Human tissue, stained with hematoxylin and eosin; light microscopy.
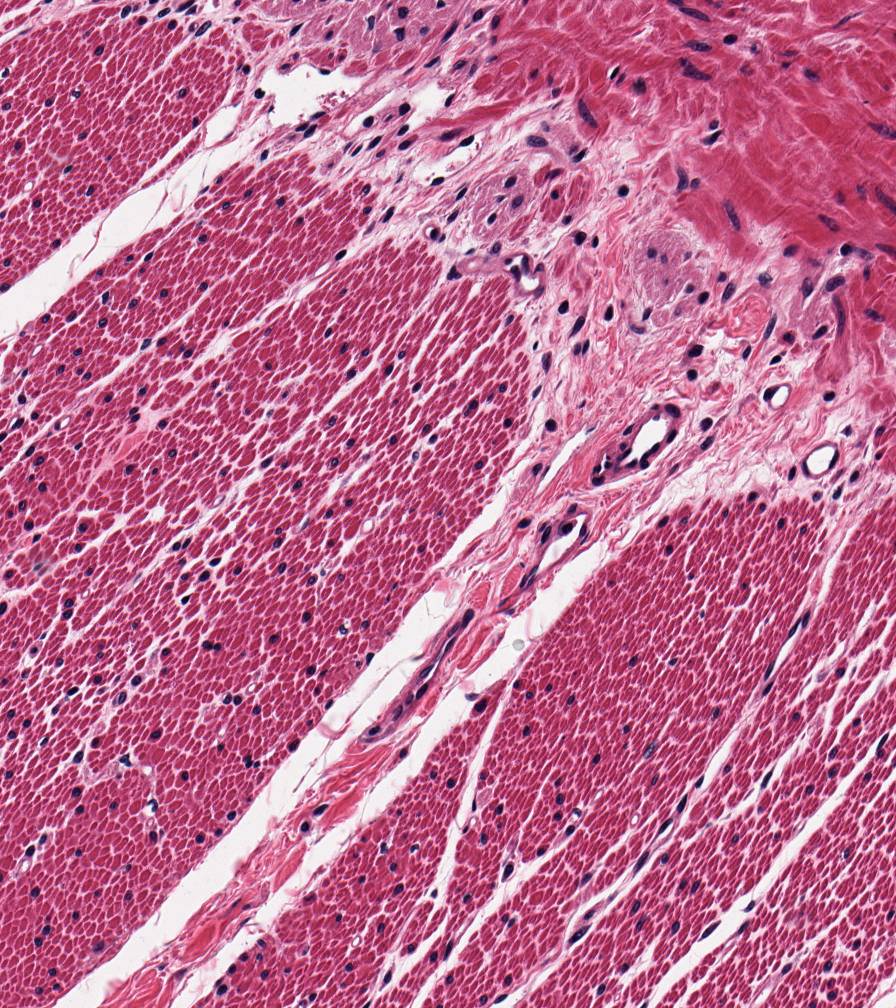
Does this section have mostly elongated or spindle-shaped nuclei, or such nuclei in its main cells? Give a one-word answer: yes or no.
No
